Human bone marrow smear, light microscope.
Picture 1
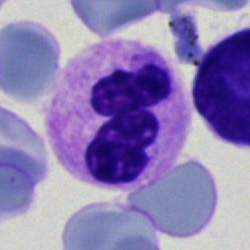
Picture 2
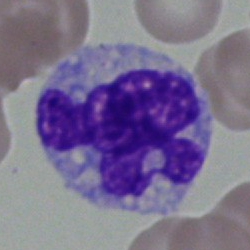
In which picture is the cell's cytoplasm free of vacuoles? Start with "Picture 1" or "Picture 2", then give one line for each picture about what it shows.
Picture 1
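What picture 1 shows: No vacuoles are seen in the cytoplasm.
What picture 2 shows: Many small clear vacuoles are scattered through the cytoplasm.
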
